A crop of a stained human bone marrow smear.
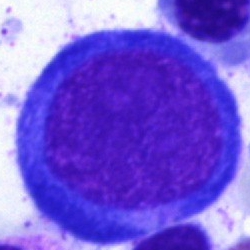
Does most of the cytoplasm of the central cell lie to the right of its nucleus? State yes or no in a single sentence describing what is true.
No, the bulk of the cytoplasm is located to the left of the nucleus.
